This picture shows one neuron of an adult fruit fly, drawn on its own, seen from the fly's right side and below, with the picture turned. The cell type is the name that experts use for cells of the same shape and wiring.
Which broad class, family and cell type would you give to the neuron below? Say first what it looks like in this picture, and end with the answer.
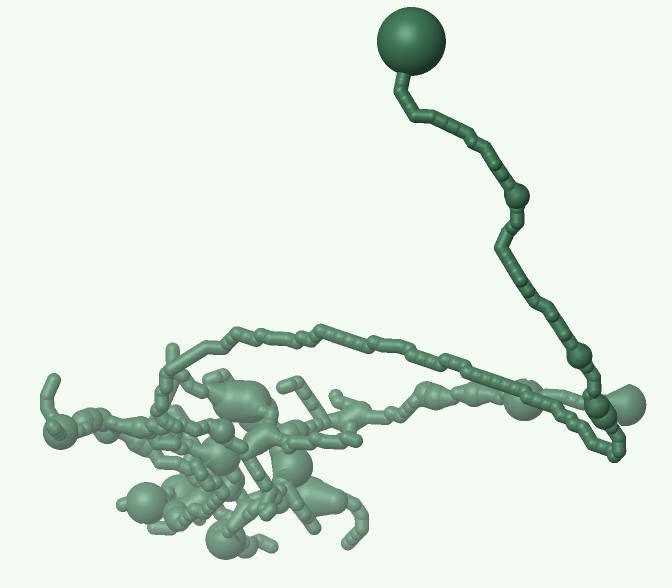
The cell body is at the top of the picture. In this view it is about as wide as it is tall. It is an optic-lobe intrinsic neuron. The family is Cm. Its cell type is Cm4.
